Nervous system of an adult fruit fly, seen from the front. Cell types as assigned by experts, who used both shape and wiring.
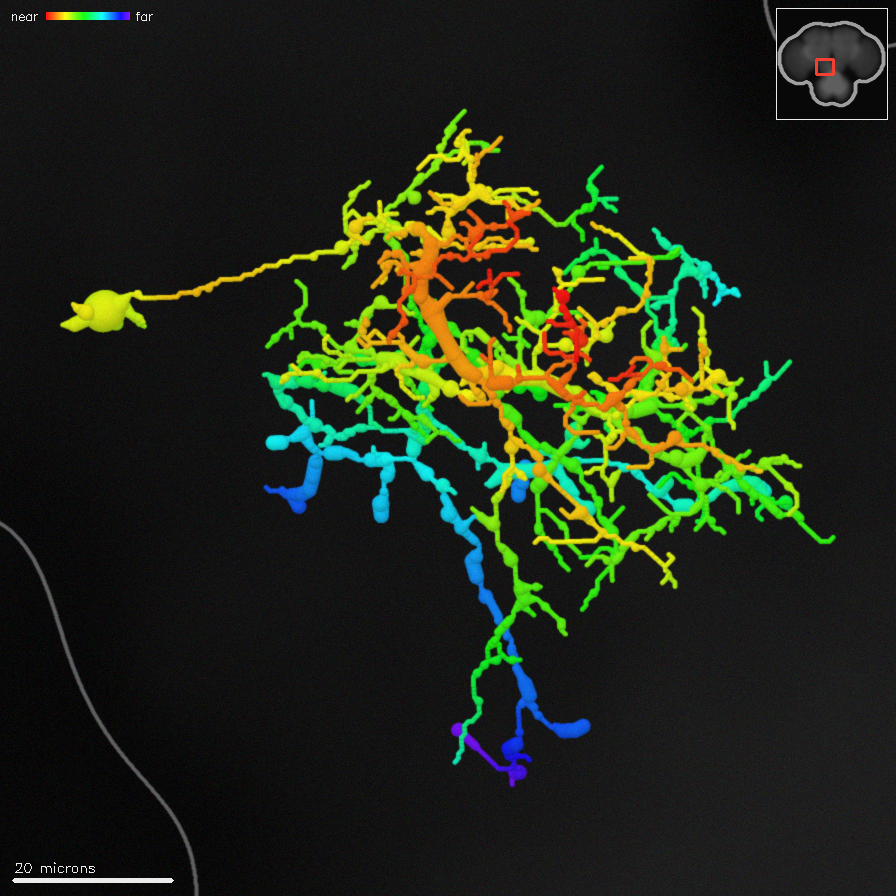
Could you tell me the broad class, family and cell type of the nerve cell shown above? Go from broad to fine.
central-brain intrinsic neuron; hemilineage TRdl_b; GNG165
